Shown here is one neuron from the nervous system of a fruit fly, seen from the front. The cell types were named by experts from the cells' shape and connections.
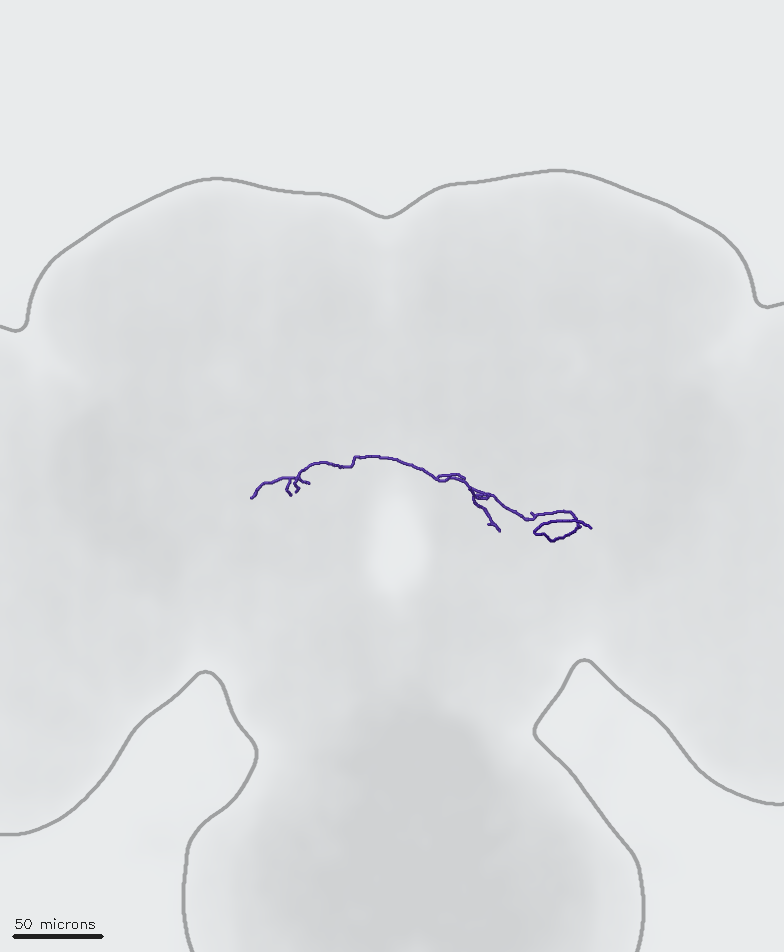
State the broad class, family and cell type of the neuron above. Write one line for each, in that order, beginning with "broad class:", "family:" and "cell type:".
broad class: sensory neuron entering the brain
family: class hygrosensory
cell type: HRN_VP4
